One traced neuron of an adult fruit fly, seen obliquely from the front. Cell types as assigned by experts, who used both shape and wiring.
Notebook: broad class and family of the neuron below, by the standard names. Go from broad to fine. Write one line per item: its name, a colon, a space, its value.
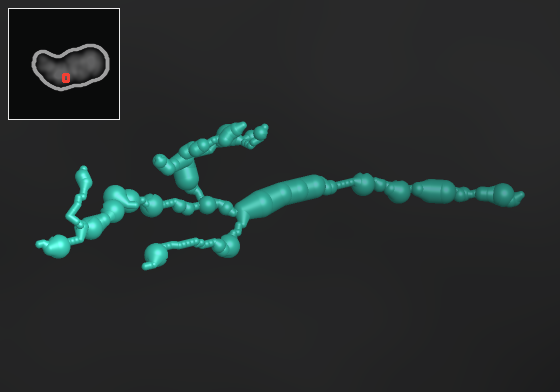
broad class: sensory neuron entering the nerve cord
family: class mechanosensory tactile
